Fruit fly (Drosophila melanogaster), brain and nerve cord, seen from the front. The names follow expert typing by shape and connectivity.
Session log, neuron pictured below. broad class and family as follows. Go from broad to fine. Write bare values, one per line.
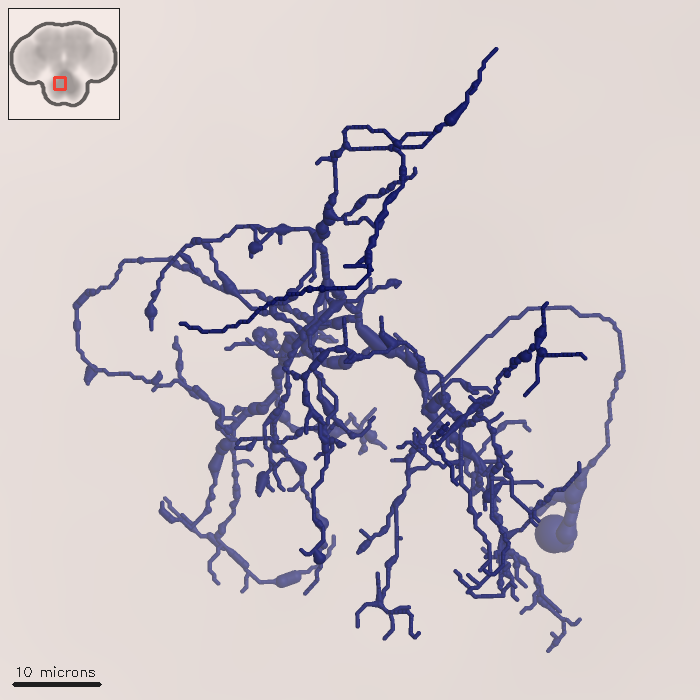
nerve-cord intrinsic neuron
hemilineage 04B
